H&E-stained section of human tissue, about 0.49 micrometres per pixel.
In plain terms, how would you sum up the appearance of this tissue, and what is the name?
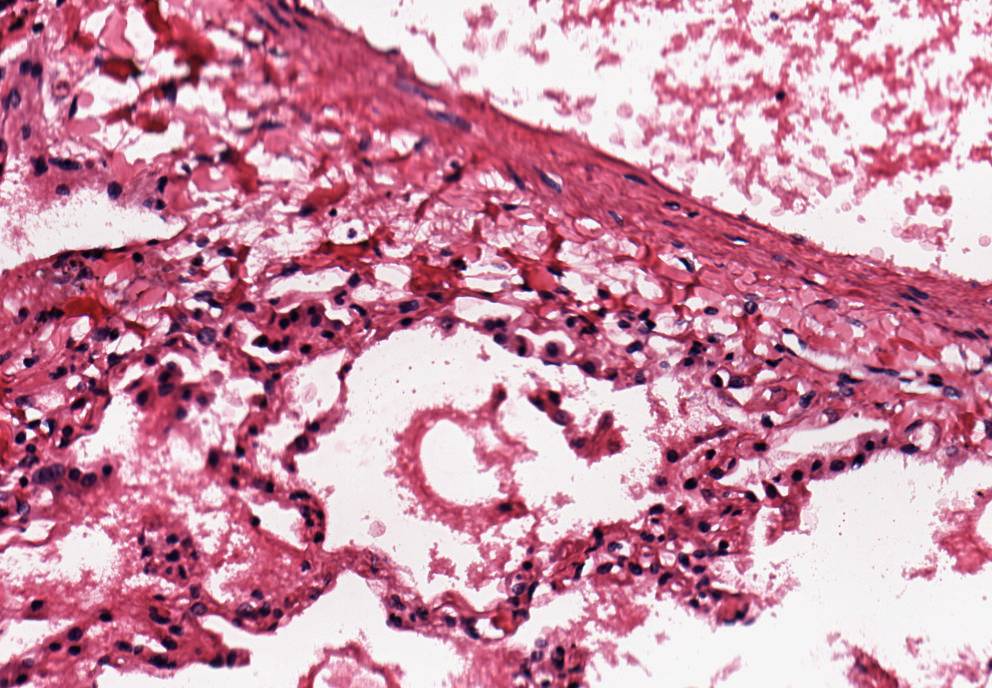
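Dense pink fibrous band runs diagonally from upper left toward right edge, separating a large upper-right space from cellular tissue below. Its nuclei are elongated, parallel to the band. Lower half: thin cellular partitions enclosing irregular open spaces, carrying many small, round, dark nuclei. Tissue: lung.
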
